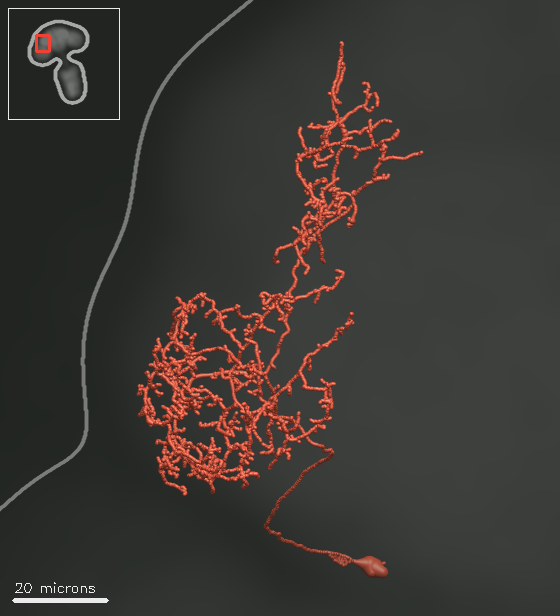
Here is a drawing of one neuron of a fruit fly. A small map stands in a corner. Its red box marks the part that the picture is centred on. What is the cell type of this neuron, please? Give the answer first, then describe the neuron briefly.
It is of cell type LHAV2k11_a. This is a central-brain intrinsic neuron. It lies in the brain. By the scale bar it is about 110 microns tall in this view. Dozens of branch ends can be seen.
